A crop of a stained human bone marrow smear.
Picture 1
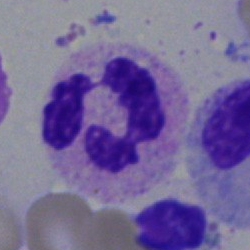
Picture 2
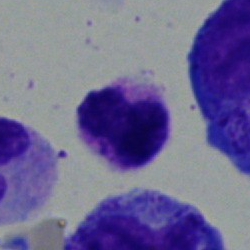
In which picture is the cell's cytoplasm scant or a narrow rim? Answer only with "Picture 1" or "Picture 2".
Picture 2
